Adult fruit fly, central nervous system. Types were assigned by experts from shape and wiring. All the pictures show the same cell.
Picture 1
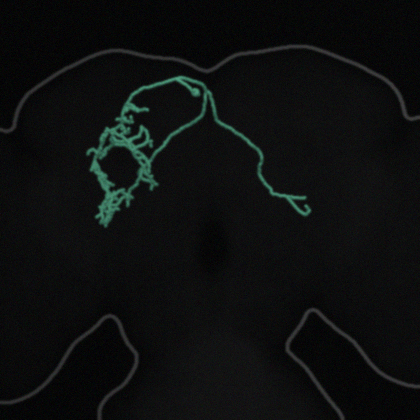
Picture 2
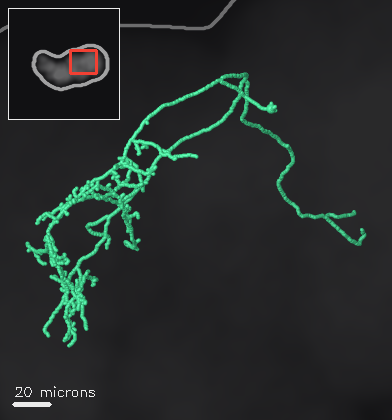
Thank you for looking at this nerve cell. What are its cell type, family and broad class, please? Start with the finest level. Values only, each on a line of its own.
SIP118m
hemilineage SMPad1
central-brain intrinsic neuron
